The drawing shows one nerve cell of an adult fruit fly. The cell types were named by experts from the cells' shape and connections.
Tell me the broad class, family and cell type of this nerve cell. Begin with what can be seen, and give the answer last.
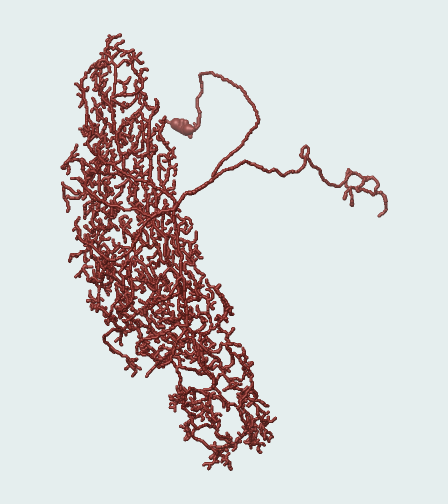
As drawn here it is taller than it is wide. Its broad class is visual projection neuron. Its family is LPT. The cell type is LPT23.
